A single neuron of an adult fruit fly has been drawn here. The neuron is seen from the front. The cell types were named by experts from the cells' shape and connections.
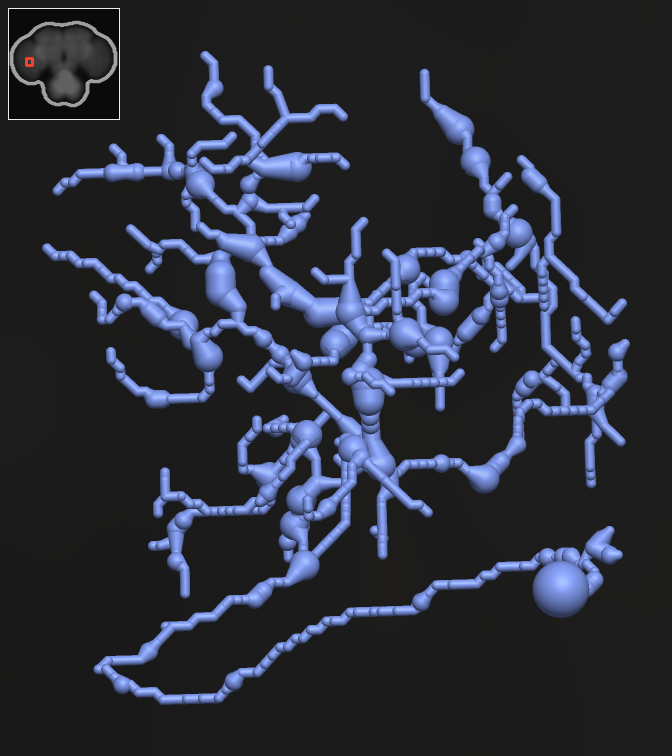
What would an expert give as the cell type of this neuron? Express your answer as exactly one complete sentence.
Cell type Mi10 is what this neuron is.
